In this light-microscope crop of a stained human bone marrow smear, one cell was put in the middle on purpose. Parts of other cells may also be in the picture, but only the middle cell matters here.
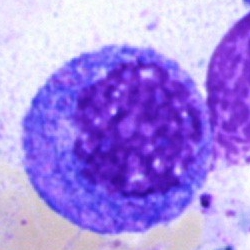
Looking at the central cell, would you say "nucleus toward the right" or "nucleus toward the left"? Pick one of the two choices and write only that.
Nucleus toward the right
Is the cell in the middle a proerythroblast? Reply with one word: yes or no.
no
